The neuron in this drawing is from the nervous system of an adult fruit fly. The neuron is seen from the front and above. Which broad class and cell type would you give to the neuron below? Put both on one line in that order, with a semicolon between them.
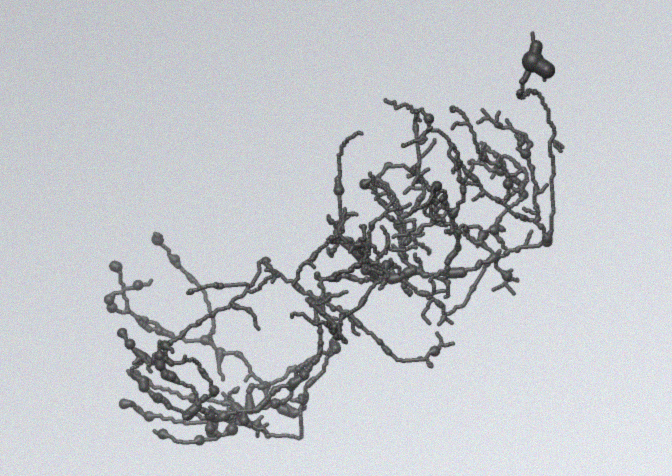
nerve-cord intrinsic neuron; INXXX396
